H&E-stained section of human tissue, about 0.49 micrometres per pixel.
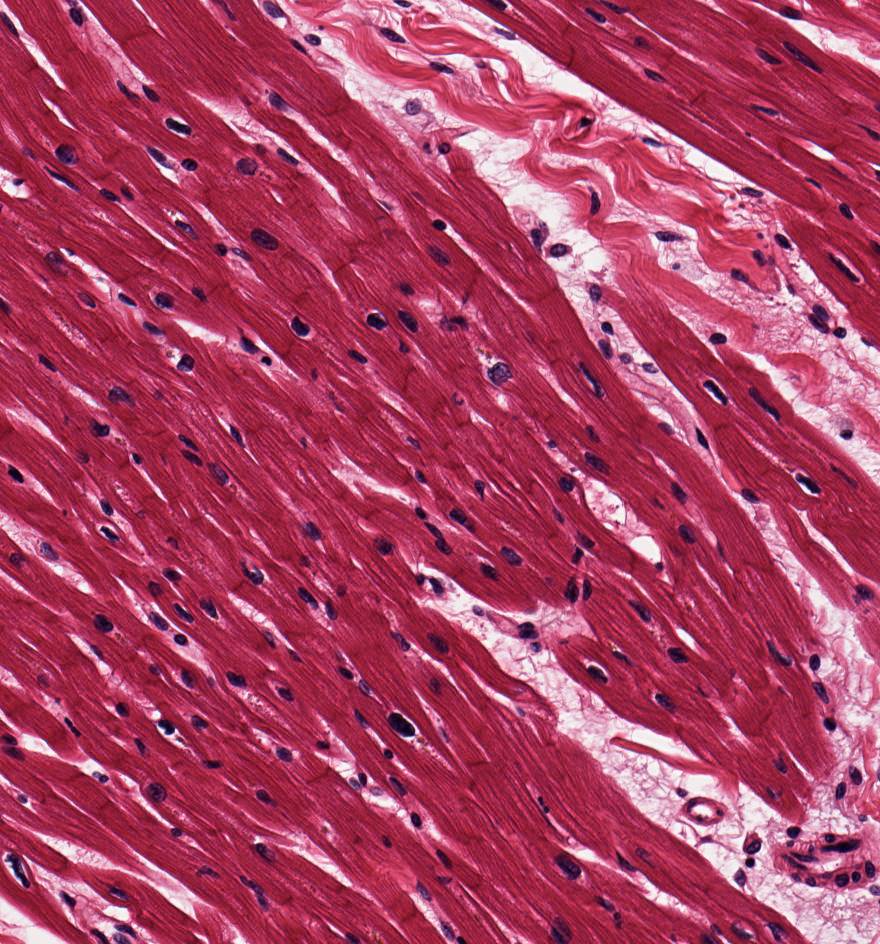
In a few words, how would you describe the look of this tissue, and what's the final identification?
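Lengthwise-cut muscle fibres run diagonally, upper left to lower right, across the whole field. They branch and rejoin their neighbours, not separate parallel cylinders. A diagonal band of loose, pale connective tissue, with wavy pink collagen bundles, crosses the upper right. No fat cells anywhere, that band included. This is the left ventricle of the heart.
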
